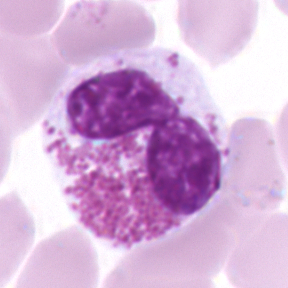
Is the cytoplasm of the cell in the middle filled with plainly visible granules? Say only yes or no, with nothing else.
Yes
